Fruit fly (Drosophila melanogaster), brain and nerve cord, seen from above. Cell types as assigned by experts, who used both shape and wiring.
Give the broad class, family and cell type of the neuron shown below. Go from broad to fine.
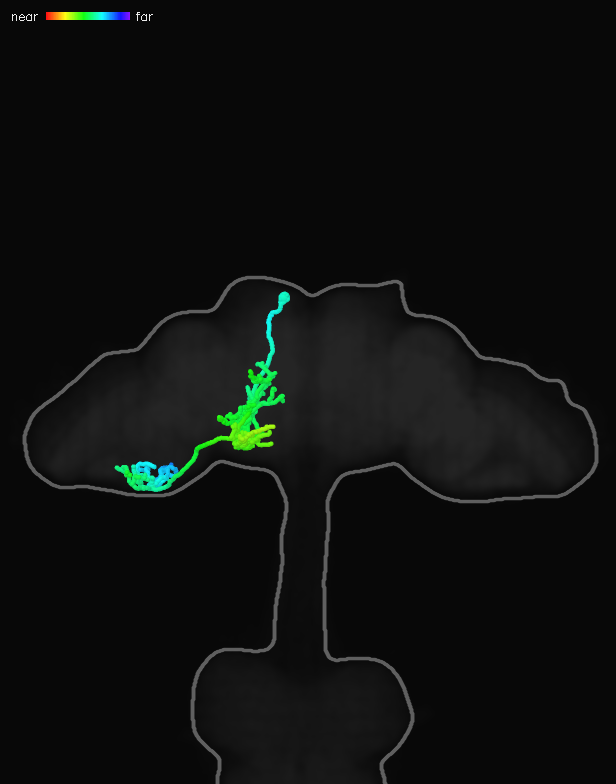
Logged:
visual centrifugal neuron; LPT; LPT110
